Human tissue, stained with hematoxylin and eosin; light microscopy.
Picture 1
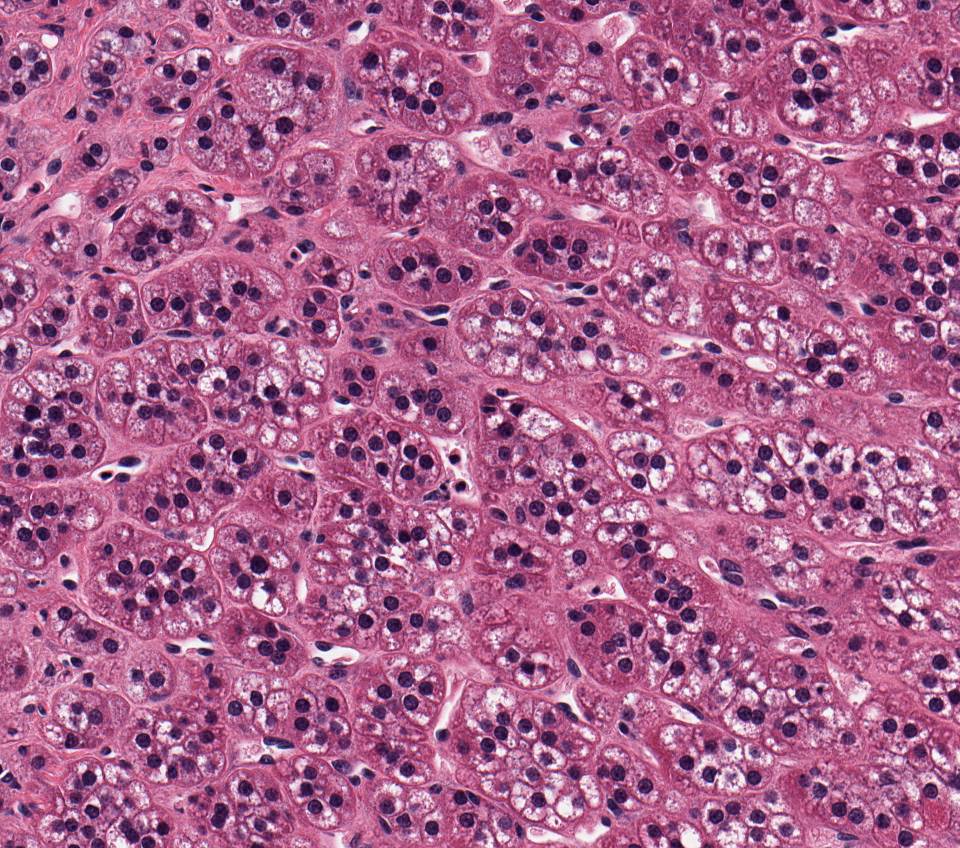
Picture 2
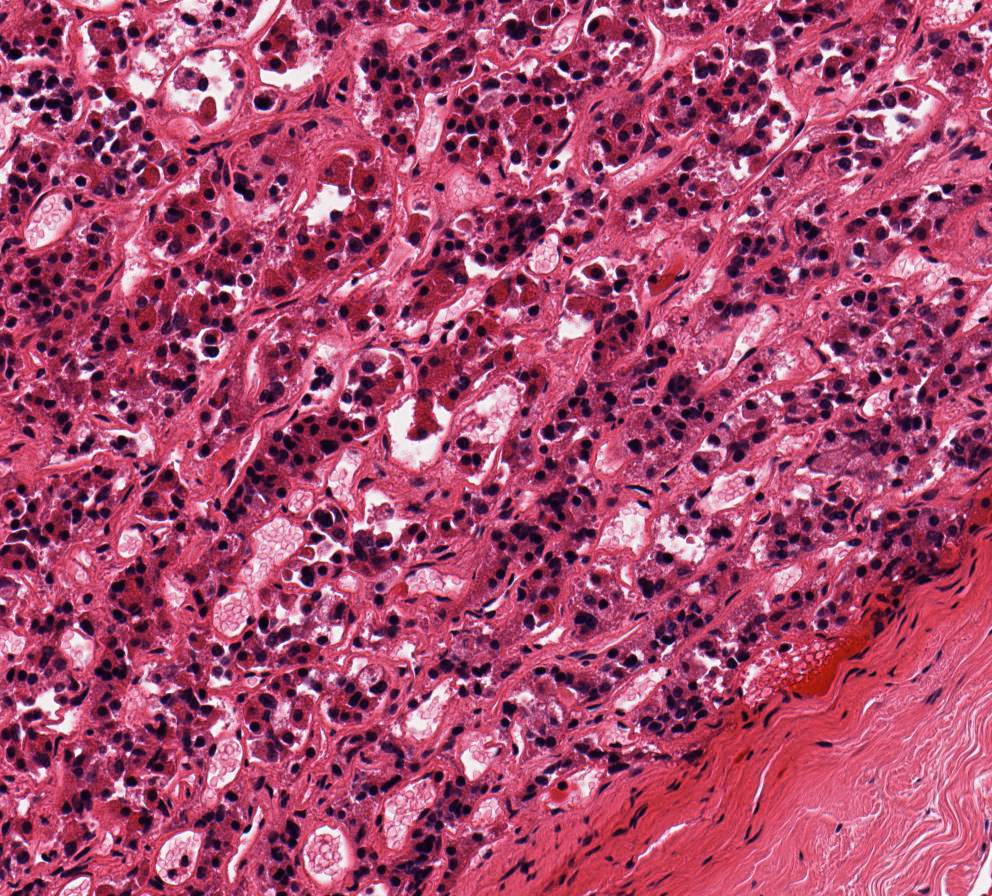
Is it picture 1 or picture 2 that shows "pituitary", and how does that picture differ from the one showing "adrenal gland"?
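First, the assignment: picture 1 is the adrenal gland, picture 2 the pituitary. Second, layout: nests and cords split by thin septa span the whole of picture 1 but most of picture 2, whose lower right corner holds a band of dense pink collagen with elongated nuclei and diagonal fibres. Third, cytoplasm: picture 1 mixes cells of finely vacuolated, pale foamy cytoplasm with cells of more solid pink cytoplasm. Fourth, nuclei: fairly uniform in size and shape from nest to nest in picture 1; small, round, darkly stained and one per cell in picture 2. Fifth, spaces: narrow slit-like capillary spaces lined by flattened, elongated nuclei run in the septa of picture 1, whereas picture 2 has scattered small spaces of pale, finely bubbly material, mostly on the left and lower part.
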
